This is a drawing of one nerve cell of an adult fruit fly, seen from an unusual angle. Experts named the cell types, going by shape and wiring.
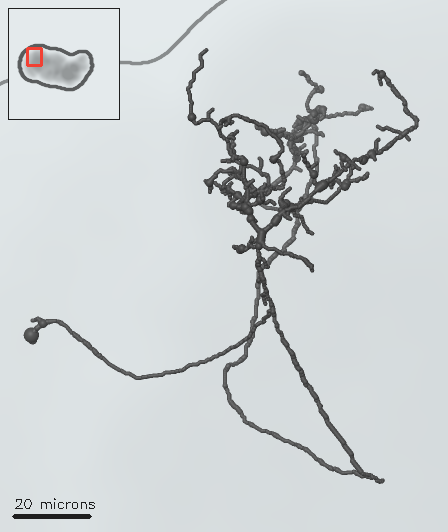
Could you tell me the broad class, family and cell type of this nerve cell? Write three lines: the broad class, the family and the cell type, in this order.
central-brain intrinsic neuron
hemilineage VLPl2_posterior
CB1804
